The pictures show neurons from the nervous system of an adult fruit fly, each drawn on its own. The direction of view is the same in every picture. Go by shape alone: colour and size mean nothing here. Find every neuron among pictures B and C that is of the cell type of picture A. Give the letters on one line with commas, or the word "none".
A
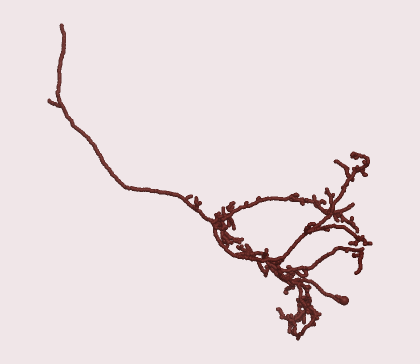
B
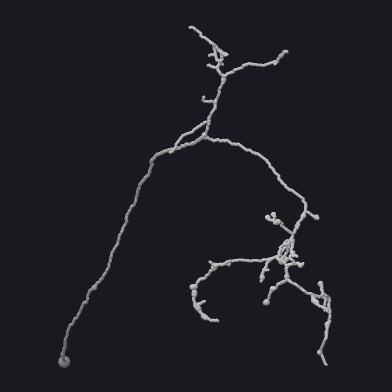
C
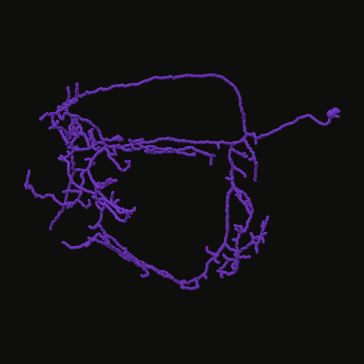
none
